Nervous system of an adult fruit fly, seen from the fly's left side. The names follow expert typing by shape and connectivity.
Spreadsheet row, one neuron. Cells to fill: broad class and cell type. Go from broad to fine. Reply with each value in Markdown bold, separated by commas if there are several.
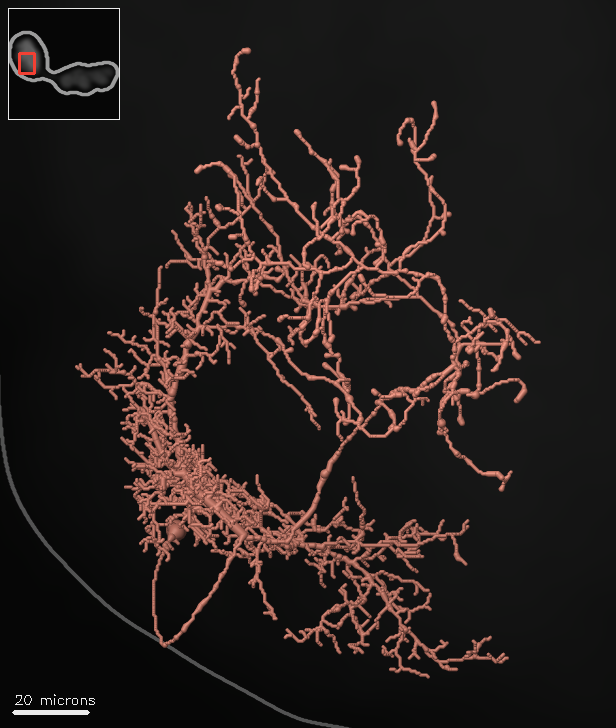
**central-brain intrinsic neuron**, **GNG458**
